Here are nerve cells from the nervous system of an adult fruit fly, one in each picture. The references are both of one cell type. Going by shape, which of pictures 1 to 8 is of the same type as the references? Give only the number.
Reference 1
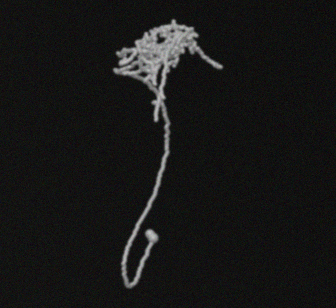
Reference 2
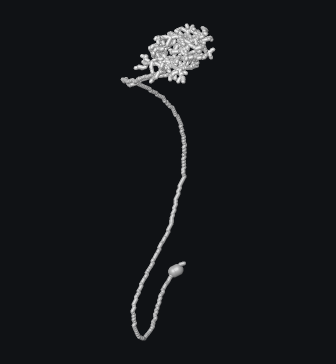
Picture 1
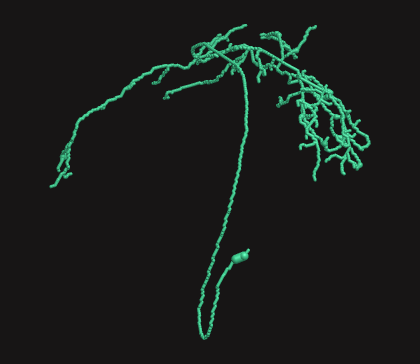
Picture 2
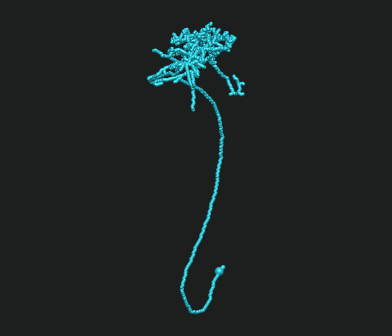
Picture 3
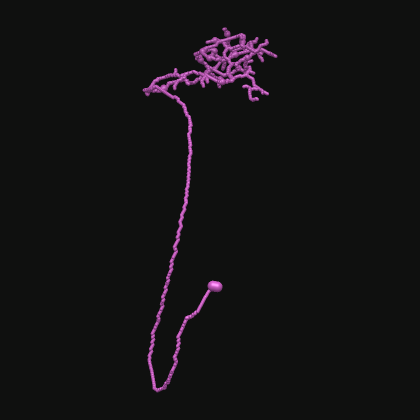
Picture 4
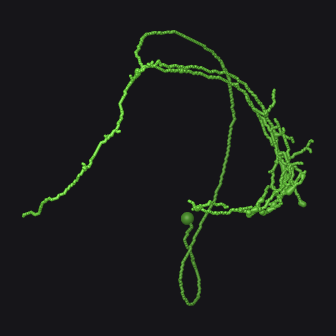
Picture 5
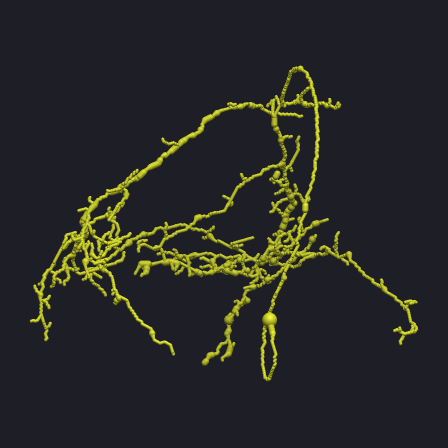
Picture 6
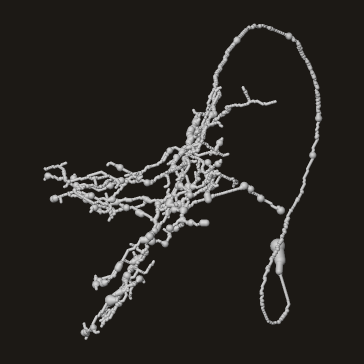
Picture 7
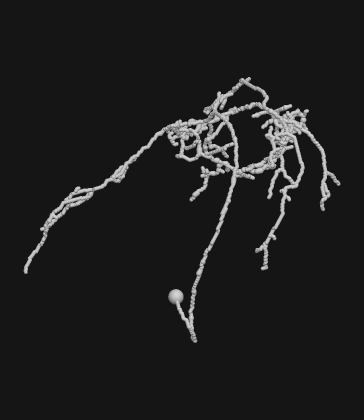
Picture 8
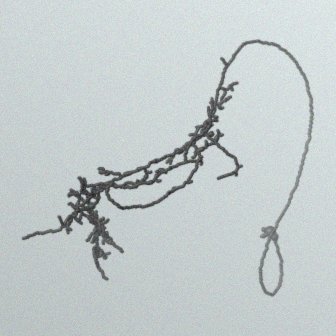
2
